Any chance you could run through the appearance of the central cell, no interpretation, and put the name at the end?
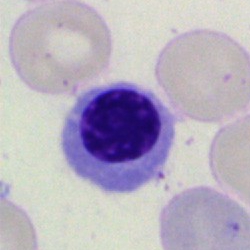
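Starting at the edge, the outline is round and smooth. Inside, the chromatin is dense and dark purple, coarsely clumped, and I can't see any nucleoli in the nucleus. A rim of blue cytoplasm runs around the nucleus, widest below it. So this is an erythroblast.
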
